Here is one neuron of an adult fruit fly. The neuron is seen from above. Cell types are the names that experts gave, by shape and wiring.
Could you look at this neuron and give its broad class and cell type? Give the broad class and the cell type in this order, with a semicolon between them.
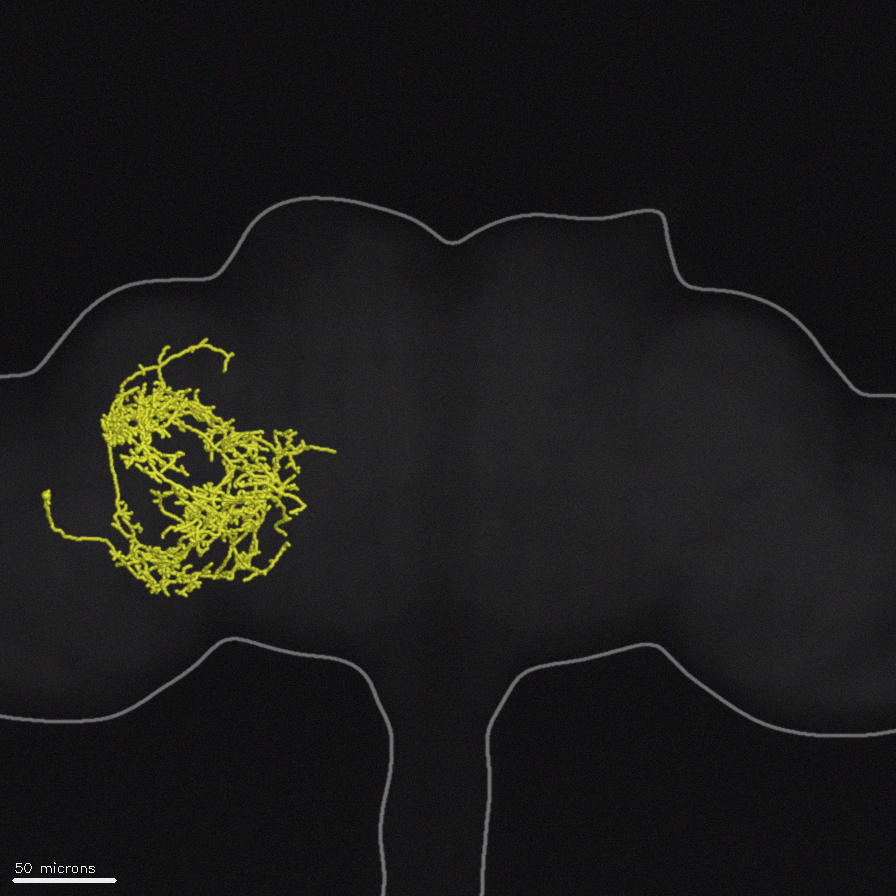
central-brain intrinsic neuron; SLP456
